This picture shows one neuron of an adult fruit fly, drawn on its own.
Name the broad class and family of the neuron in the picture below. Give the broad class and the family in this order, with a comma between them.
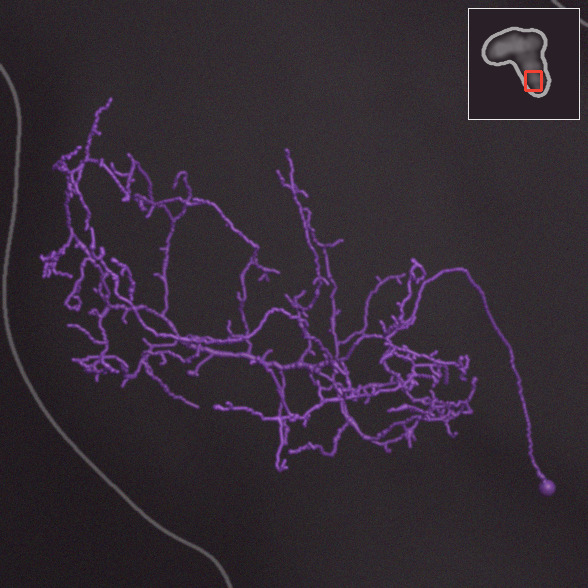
nerve-cord intrinsic neuron, hemilineage 04B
